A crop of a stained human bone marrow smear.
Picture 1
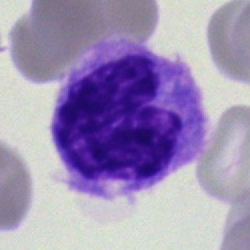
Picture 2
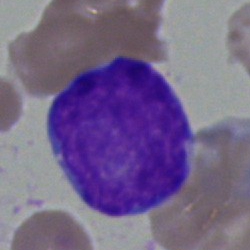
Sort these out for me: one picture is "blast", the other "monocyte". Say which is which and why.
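Picture 1 shows a monocyte, and picture 2 shows a blast. Start with the chromatin: in the monocyte it is dark purple and clumped, with paler patches between the dense areas, while in the blast it is finely granular and evenly spread rather than gathered into coarse blocks. Then follow the edge: the monocyte's border is ragged, with small wispy projections that are most marked along the lower border, whereas the blast's outline is smooth. Both cells are roughly round, the blast tending towards oval. In the blast, the nucleus fills almost the whole cell, and a thin rim of deep blue cytoplasm shows along the left edge. In the monocyte's cytoplasm, you won't find any coarse distinct granules.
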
